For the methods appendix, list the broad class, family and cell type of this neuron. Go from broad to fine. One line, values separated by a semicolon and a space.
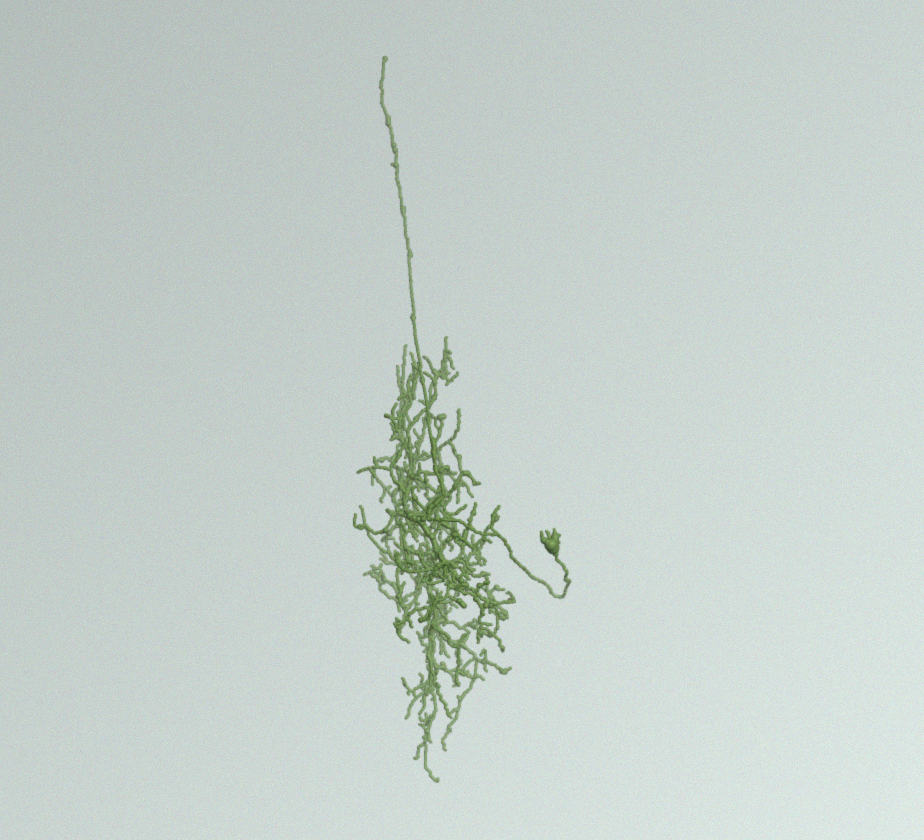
ascending neuron; hemilineage 11B; AN11B012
